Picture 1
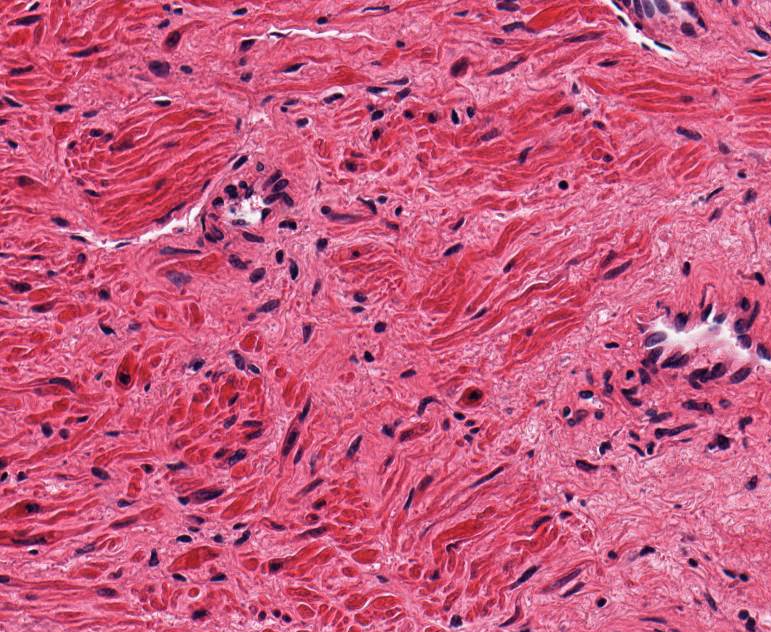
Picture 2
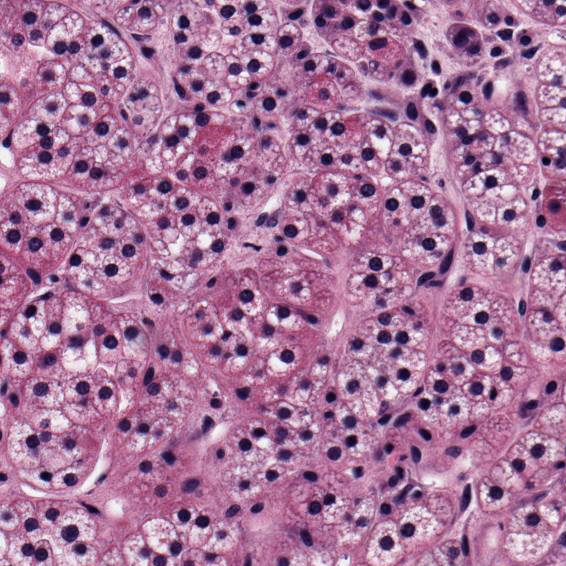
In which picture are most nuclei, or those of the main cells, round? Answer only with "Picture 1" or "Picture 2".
Picture 2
